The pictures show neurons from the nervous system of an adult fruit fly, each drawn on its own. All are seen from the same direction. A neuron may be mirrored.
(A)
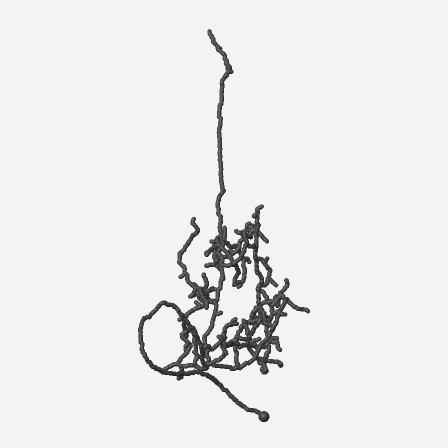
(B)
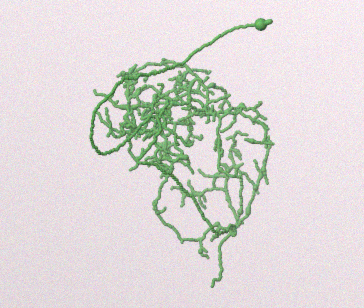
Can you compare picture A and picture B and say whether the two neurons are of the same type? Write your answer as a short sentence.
They are of different cell types.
